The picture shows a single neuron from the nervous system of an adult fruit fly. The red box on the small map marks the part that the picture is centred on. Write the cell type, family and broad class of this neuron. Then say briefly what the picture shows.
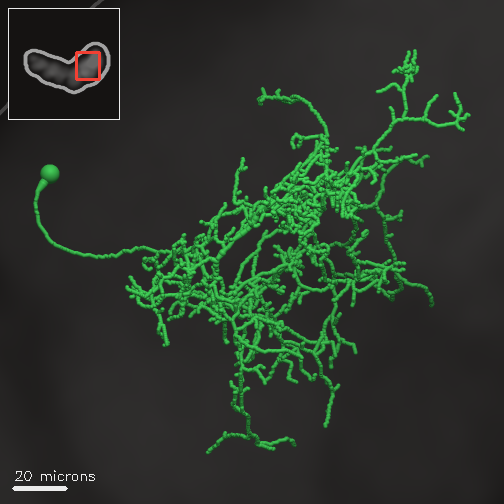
The cell type is SIP126m_b. Its family is hemilineage DL1_ventral. Its broad class is central-brain intrinsic neuron. From left to right in the picture it spans about 170 microns. In this view it is about as wide as it is tall.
